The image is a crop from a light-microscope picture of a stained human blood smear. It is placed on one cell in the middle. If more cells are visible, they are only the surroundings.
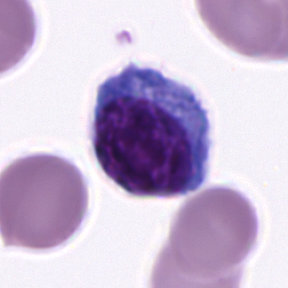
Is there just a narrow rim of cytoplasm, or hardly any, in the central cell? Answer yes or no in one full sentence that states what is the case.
No, around the nucleus lies a wide area of cytoplasm.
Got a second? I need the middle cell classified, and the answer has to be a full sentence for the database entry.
The cell in the middle of the field of view is a plasma cell.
